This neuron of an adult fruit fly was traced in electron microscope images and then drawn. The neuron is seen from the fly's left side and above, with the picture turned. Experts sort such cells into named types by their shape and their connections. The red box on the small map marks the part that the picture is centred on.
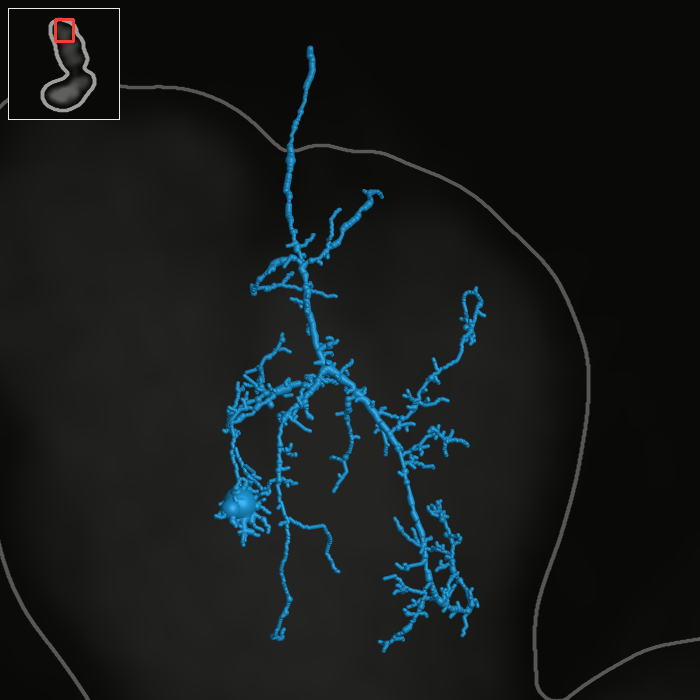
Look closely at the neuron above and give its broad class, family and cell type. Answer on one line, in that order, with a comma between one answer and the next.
motor neuron of the nerve cord, hemilineage 19A, Tr extensor MN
